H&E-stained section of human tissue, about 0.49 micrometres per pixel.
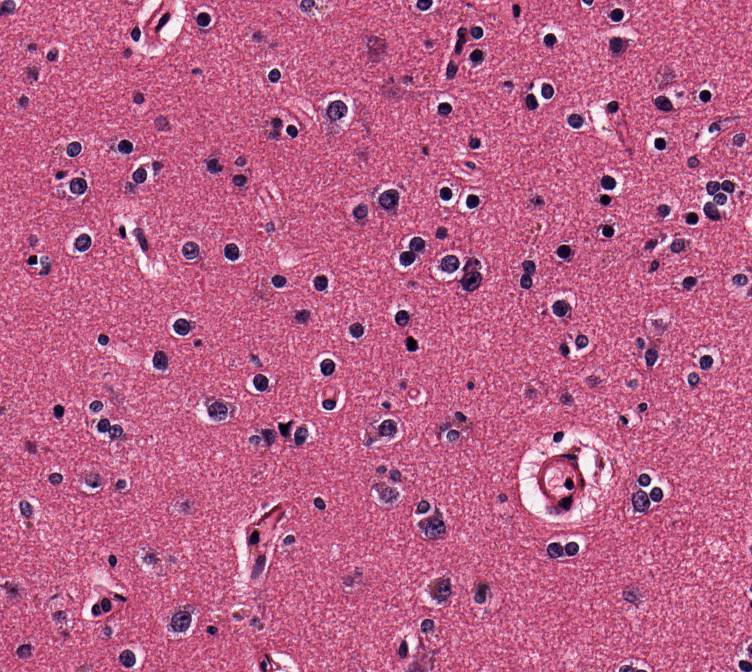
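Cerebral cortex, with fairly evenly scattered single cells in a pink, finely granular matrix, without organised units. Most are small: dark round nuclei, scant cytoplasm. A round cross-cut vessel at lower right sits in a wide clear space. Thin capillaries with elongated nuclei run variously.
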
